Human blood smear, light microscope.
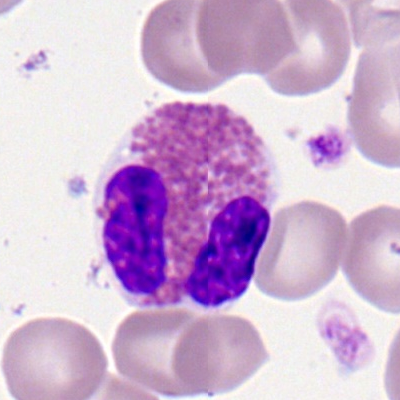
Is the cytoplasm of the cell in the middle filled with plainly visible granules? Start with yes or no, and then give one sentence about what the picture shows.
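Yes. The cytoplasm is packed with coarse orange-pink granules.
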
